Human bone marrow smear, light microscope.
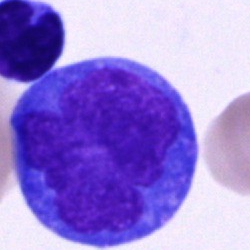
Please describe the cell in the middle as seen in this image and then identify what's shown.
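Seen whole, the cell is round with a smooth outline. Its chromatin is fine and delicate rather than clumped. Around the nucleus, the cytoplasm forms a moderate rim stained deep blue. This is a blast.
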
